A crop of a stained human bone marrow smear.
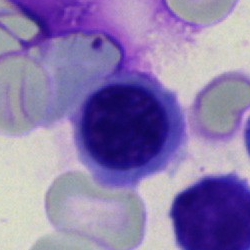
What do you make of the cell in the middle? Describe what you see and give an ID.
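Let me see: the outline is round, and the chromatin stains dark purple, densely packed. The cytoplasm rim looks wider on the lower right than on the upper left, and I find no granules in it. This is an erythroblast.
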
